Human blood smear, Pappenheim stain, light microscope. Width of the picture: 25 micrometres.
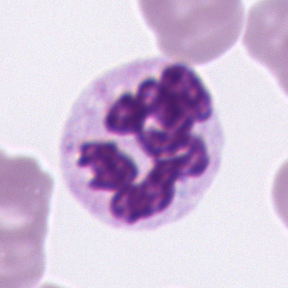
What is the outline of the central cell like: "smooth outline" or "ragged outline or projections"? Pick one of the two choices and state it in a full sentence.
It is a smooth edge that this cell shows.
